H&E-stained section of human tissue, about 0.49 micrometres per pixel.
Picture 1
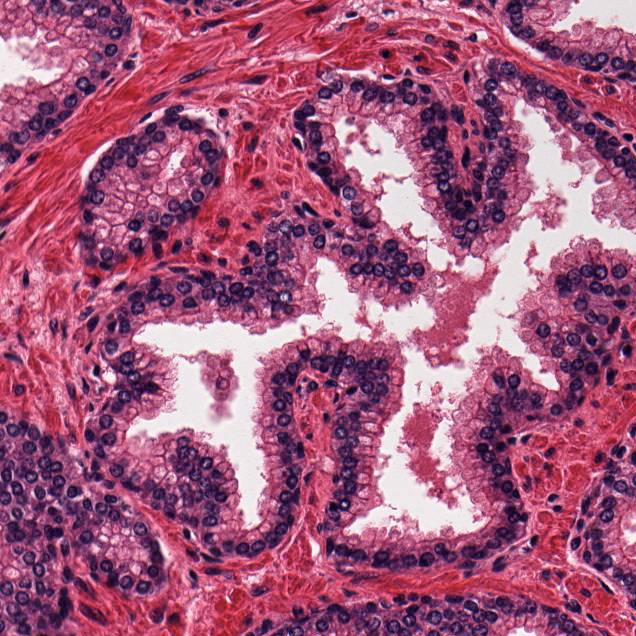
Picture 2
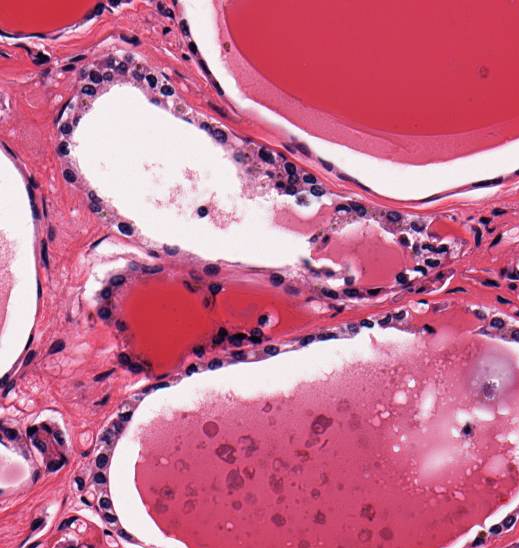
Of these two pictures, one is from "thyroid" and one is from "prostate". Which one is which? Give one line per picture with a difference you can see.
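Picture 1 shows tissue from the prostate. The glands are lined by tall columnar epithelial cells with pale, finely vacuolated cytoplasm.
Picture 2 shows tissue from the thyroid. Each follicle is lined by a single layer of flattened to low cuboidal epithelial cells with small round dark nuclei.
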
